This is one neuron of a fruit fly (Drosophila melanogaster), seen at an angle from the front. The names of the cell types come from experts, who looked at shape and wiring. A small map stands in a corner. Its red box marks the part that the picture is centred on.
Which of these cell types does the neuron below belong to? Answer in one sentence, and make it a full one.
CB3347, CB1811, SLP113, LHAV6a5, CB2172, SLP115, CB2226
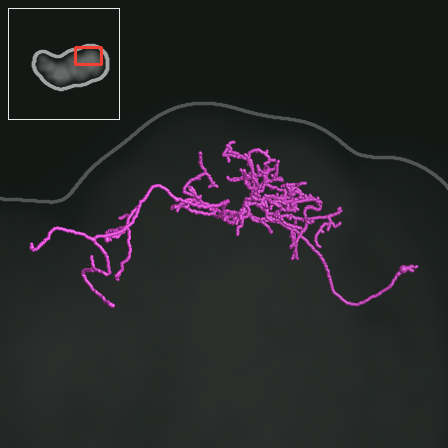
This neuron carries the cell type designation SLP113.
